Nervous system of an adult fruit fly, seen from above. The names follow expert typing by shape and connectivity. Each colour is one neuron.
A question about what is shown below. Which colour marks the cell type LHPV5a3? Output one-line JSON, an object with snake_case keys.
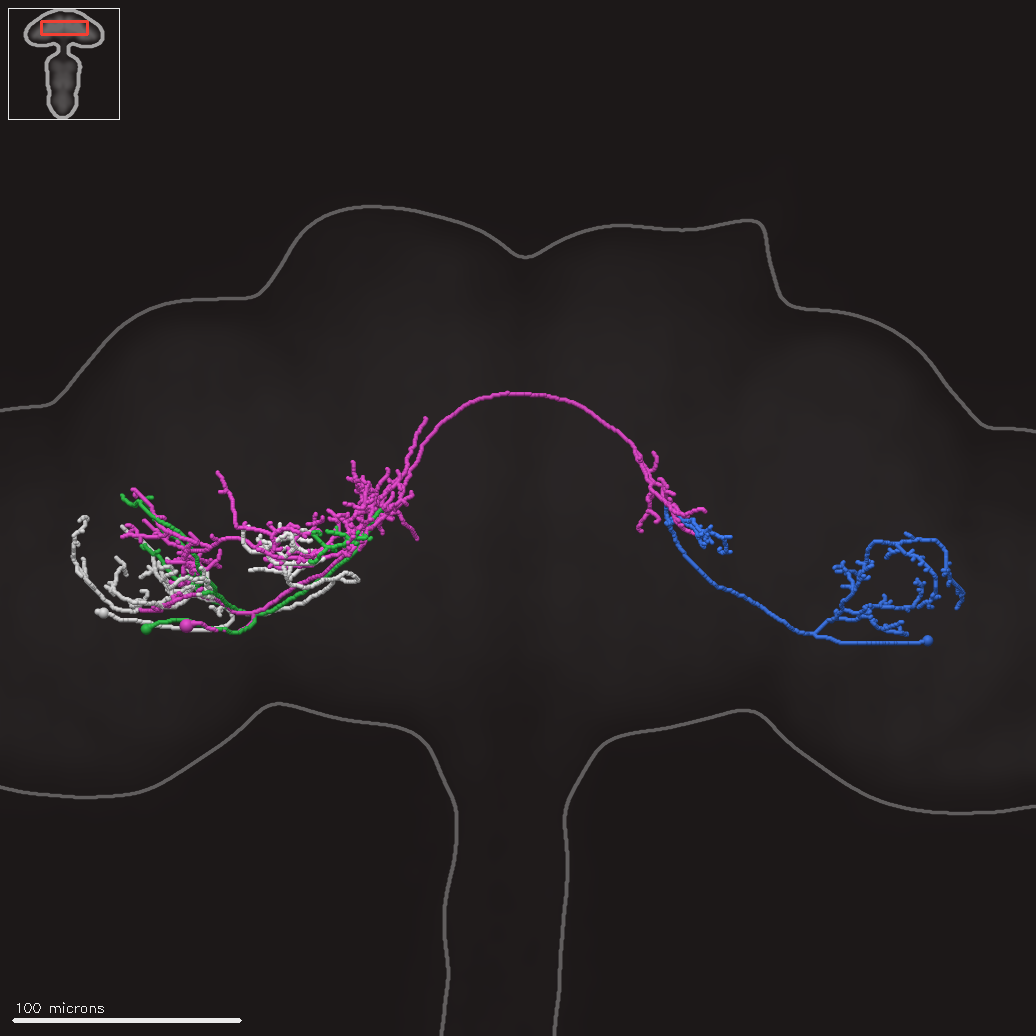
{"colour": "green"}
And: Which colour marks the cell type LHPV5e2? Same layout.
{"colour": "magenta"}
